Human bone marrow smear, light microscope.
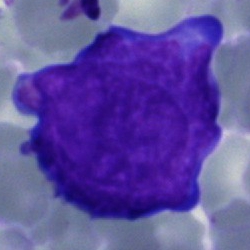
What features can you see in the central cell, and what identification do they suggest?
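Small blunt bumps run along the border, giving the cell an irregular outline. A broad, tongue-like extension of cytoplasm projects toward the upper right. The nucleus fills most of the cell, and the cytoplasm shows no distinct granules. It is a proerythroblast.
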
